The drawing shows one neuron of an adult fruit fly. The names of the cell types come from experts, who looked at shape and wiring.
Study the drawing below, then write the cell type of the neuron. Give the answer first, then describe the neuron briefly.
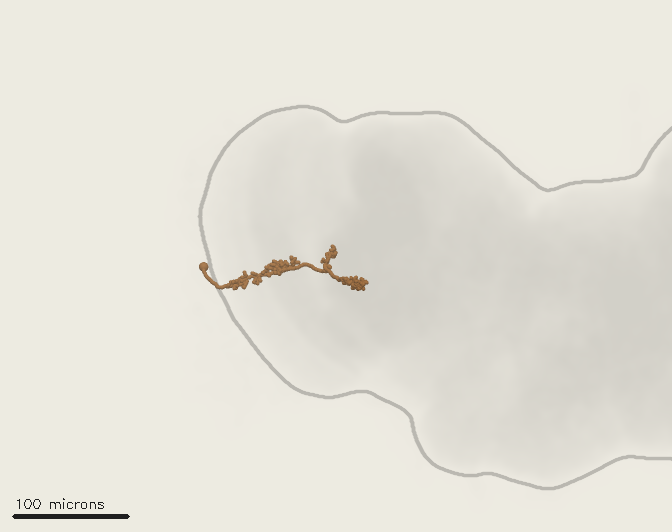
Its cell type is TmY5a. This is an optic-lobe intrinsic neuron. By the scale bar it is about 140 microns wide in this view. In this view it is more than twice as wide as it is tall.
